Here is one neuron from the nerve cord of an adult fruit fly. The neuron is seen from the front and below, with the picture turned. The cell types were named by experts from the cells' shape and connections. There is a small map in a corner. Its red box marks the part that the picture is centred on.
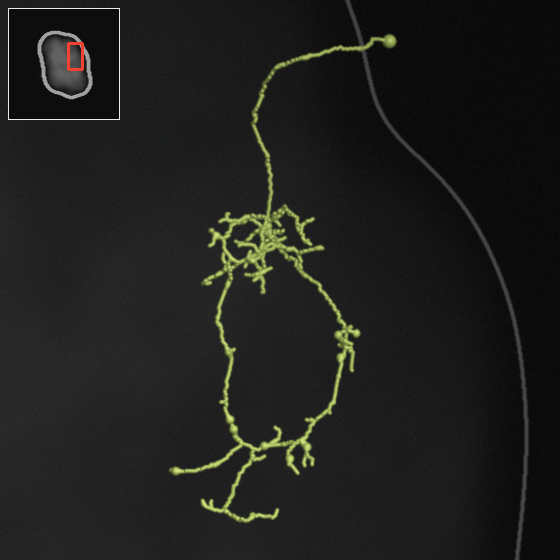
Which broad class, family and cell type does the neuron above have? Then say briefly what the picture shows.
It is a nerve-cord intrinsic neuron. Its family is hemilineage 20A.22A. Its cell type is IN20A.22A092. Dozens of branch ends can be seen. As drawn here it is taller than it is wide.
